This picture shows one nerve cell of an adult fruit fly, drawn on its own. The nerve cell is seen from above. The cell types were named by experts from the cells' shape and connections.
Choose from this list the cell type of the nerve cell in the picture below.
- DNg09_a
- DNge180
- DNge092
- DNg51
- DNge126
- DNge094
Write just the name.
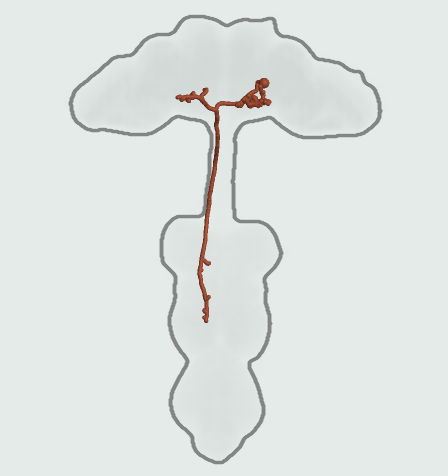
DNge126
